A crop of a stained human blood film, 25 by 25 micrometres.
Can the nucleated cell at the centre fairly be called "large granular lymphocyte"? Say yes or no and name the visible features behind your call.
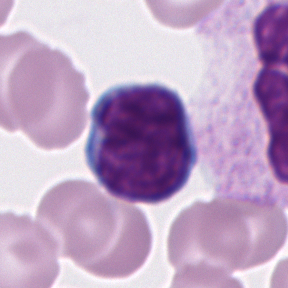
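The item that settles it is the cytoplasm: only a very thin, pale blue rim surrounds the nucleus.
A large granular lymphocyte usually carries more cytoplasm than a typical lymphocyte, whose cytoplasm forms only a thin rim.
The cell is therefore a typical lymphocyte, not a large granular lymphocyte. Chromatin: dense, dark purple and coarsely clumped; this does not separate the two, since it would suit a large granular lymphocyte as well.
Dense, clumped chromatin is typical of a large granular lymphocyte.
Nucleus: a single unlobed mass, with no nucleoli visible. Outline: roughly round, with slightly squared sides.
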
